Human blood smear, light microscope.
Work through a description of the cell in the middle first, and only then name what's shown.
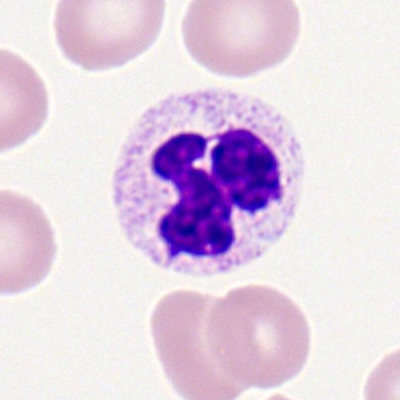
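You'll notice the outline's round and smooth. The nucleus is split into three lobes, and there aren't any nucleoli to be seen in it. The cytoplasm's full of fine lilac granules. So that one's a segmented neutrophil.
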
